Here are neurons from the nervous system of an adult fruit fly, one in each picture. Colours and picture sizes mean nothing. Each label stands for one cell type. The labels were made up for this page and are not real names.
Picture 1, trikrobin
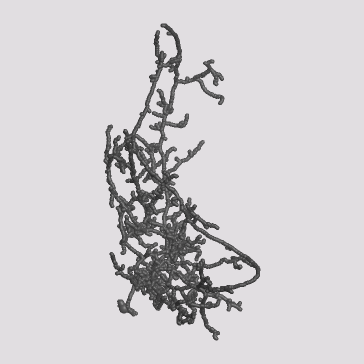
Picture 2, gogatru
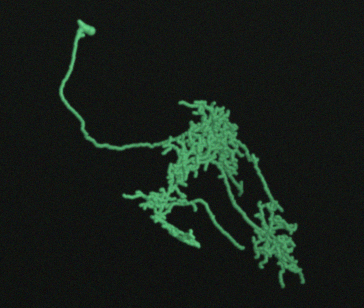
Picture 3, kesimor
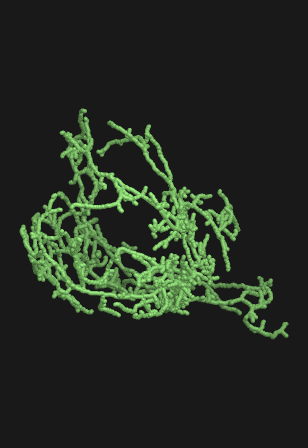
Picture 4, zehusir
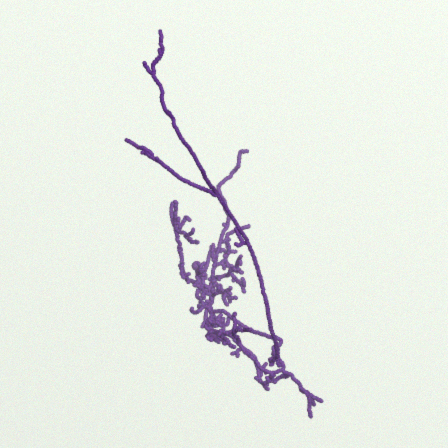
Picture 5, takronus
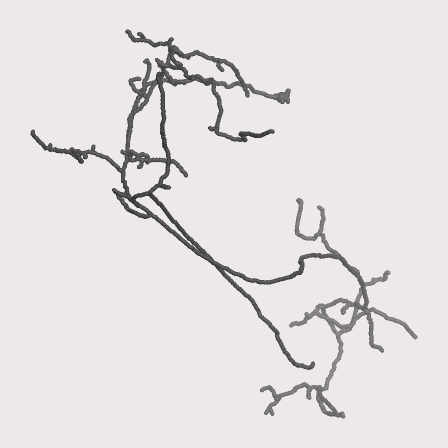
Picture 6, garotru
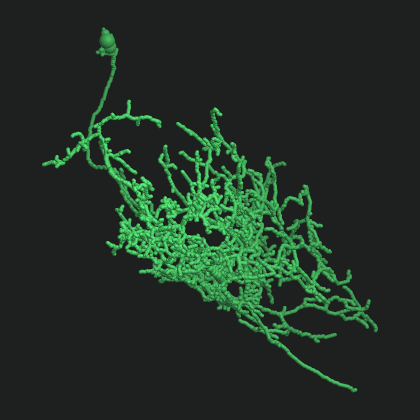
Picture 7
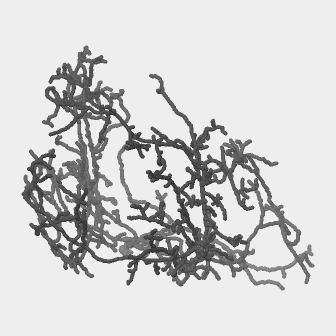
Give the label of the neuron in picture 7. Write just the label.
kesimor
